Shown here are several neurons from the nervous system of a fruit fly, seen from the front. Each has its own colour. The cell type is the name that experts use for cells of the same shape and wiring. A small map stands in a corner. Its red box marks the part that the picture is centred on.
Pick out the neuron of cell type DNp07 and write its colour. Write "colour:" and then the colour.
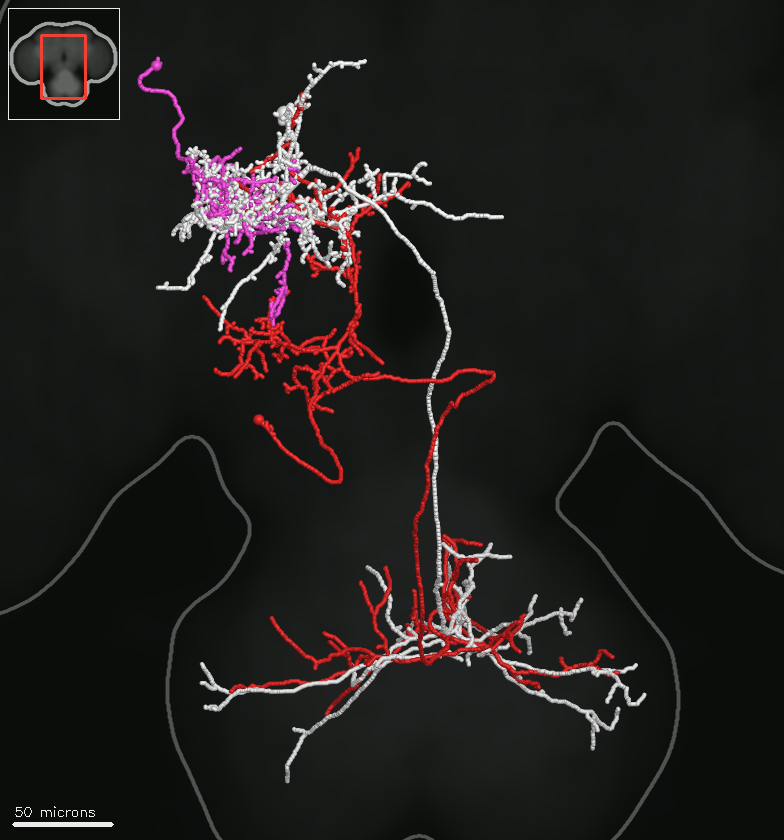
colour: white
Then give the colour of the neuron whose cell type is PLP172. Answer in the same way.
colour: magenta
